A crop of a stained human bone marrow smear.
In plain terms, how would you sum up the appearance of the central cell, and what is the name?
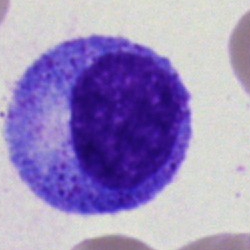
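First, the outline is round and smooth. Second, the nucleus lies off-centre, towards the right side of the cell. Third, the cytoplasm stains blue. Fourth, small purple-red granules are scattered through that cytoplasm. Last, the name: promyelocyte.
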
